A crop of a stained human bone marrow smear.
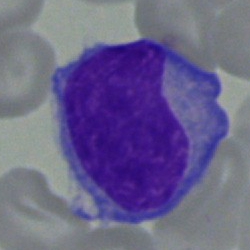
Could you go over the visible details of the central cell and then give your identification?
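Position of the nucleus comes first: it sits toward the left side, with most of the cytoplasm on the right. Next, the chromatin, dark purple and fairly condensed, mottled and patchy in texture. Then the cytoplasm, blue, deeper at the cell edge and paler next to the nucleus. Last, the outline, irregular with small bumps along its right edge. The cell is a blast.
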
